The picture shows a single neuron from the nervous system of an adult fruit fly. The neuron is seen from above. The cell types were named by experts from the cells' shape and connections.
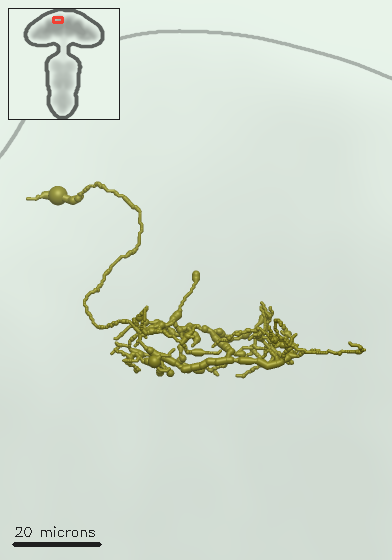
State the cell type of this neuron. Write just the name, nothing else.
CB1048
